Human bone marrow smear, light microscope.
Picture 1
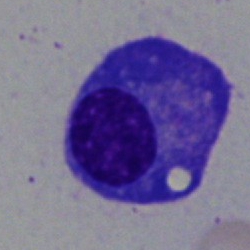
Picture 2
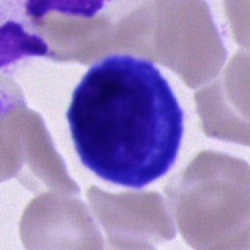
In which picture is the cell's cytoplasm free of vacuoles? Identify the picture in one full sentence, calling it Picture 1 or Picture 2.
It is the cell in Picture 2 whose cytoplasm is without vacuoles.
